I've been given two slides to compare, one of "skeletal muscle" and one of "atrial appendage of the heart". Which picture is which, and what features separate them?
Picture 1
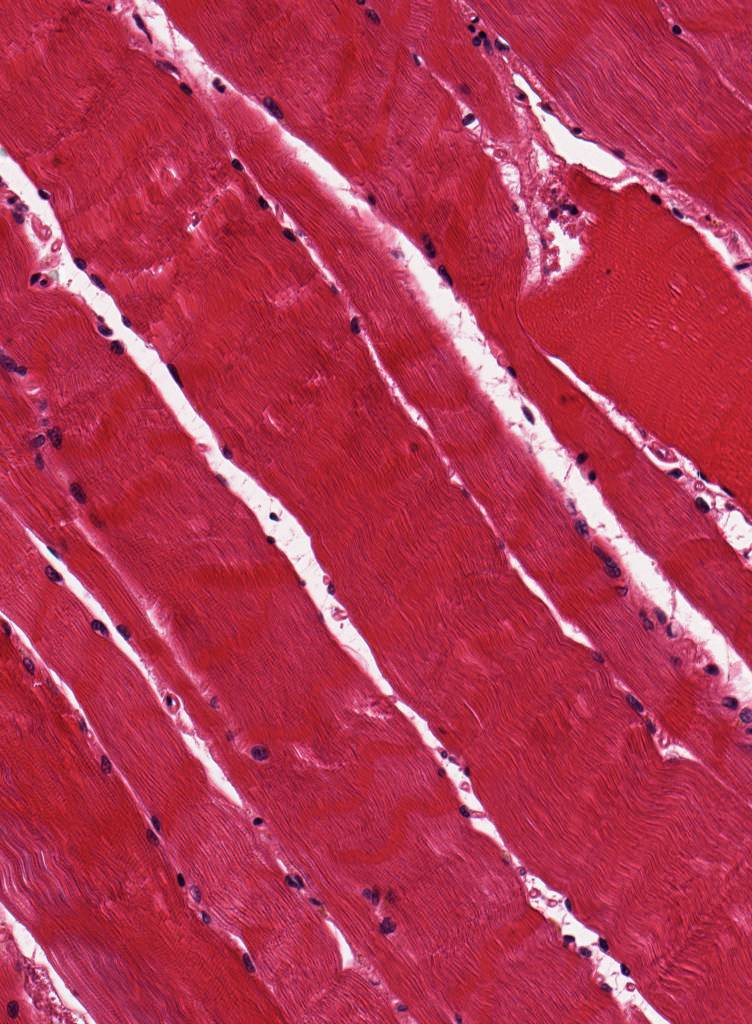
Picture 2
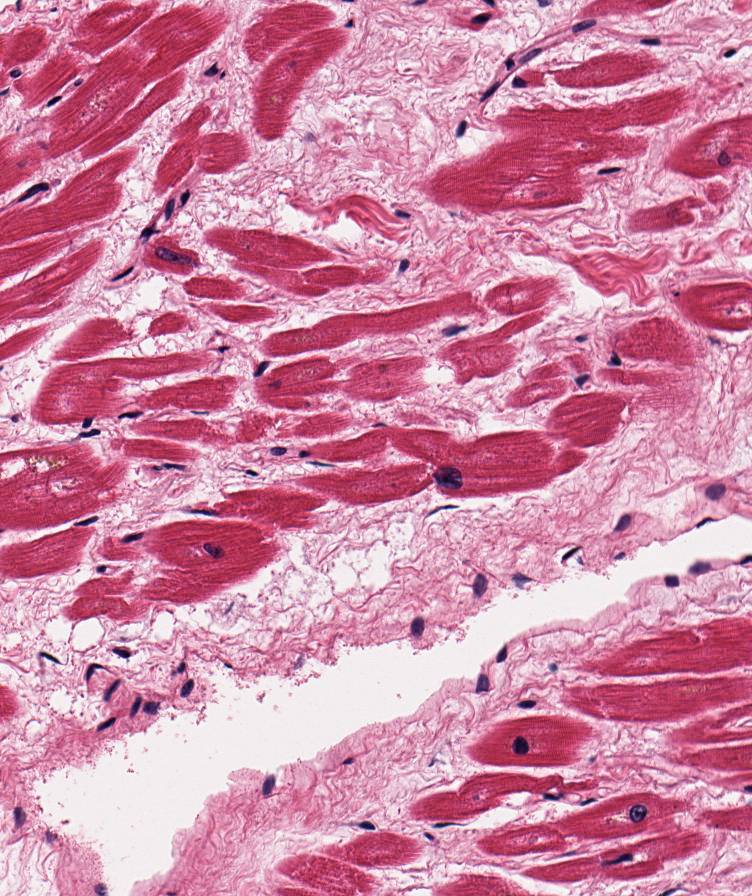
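Let me see: the first picture is skeletal muscle, and the second is the atrial appendage of the heart. In the first, fine cross-striations run across the fibres at right angles to their length, and the cytoplasm stains a deep, even red. Its dark, flattened nuclei sit at the fibre edges, along the gaps between fibres. In the second, the fibres are held apart by wide areas of loose, pale pink, wavy connective tissue, with small dark spindle-shaped nuclei scattered singly through it. A few fibres on the left side there carry fine yellow-brown granules beside the nucleus. Neither field has any fat cells, so that doesn't separate them.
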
